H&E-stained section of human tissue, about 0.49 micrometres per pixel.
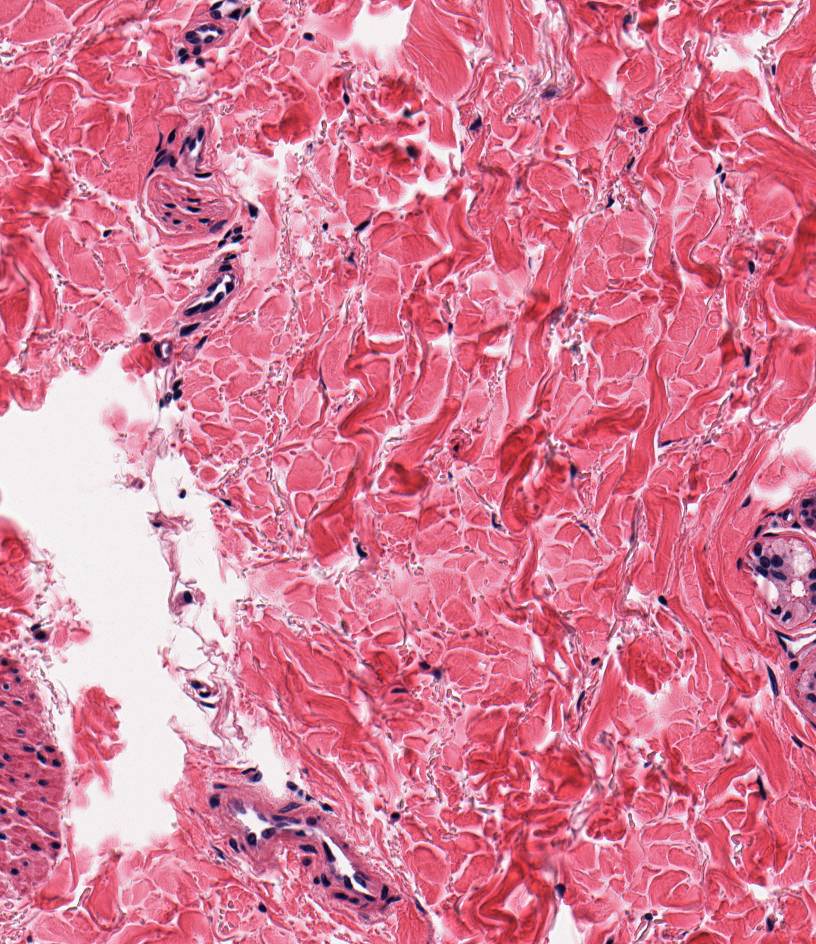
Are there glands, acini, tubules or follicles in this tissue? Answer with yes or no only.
Yes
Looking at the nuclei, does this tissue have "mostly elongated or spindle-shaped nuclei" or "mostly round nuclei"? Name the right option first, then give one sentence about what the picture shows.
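Mostly elongated or spindle-shaped nuclei. Only sparse small, dark, elongated nuclei lie scattered between the collagen bundles.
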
